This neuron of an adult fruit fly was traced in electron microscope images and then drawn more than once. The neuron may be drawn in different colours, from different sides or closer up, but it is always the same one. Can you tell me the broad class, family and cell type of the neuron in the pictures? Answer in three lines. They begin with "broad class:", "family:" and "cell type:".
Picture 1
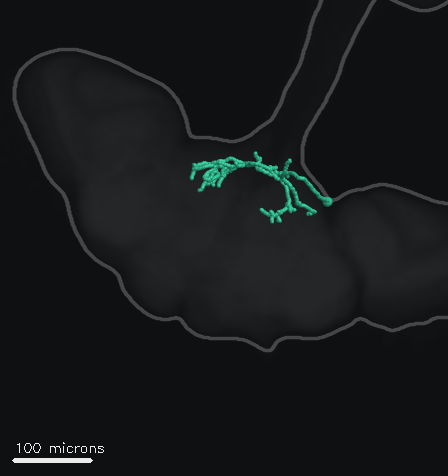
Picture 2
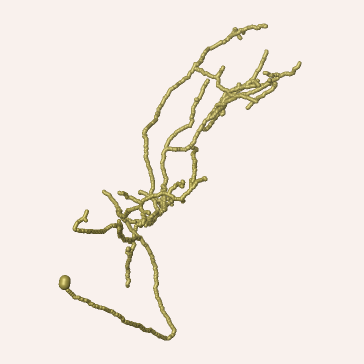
broad class: central-brain intrinsic neuron
family: hemilineage LB3
cell type: GNG330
